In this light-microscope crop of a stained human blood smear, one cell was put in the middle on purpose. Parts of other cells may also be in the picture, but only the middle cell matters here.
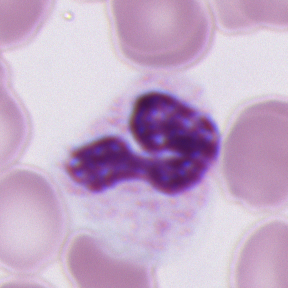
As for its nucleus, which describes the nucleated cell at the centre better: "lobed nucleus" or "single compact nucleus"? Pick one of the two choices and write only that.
Lobed nucleus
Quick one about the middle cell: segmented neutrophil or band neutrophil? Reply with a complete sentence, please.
Classification of the middle cell gives a segmented neutrophil.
